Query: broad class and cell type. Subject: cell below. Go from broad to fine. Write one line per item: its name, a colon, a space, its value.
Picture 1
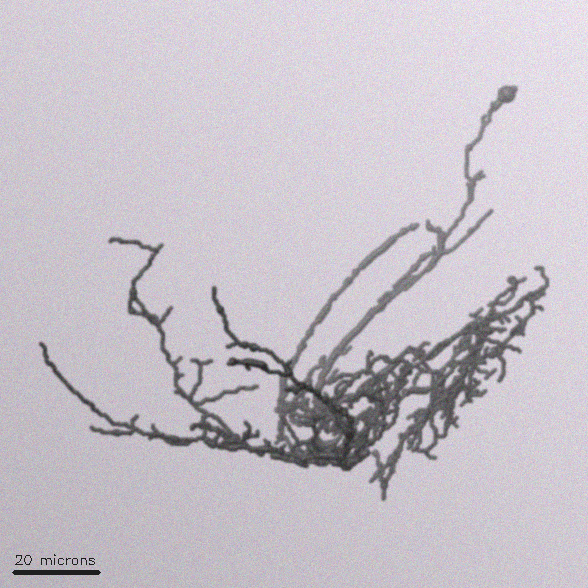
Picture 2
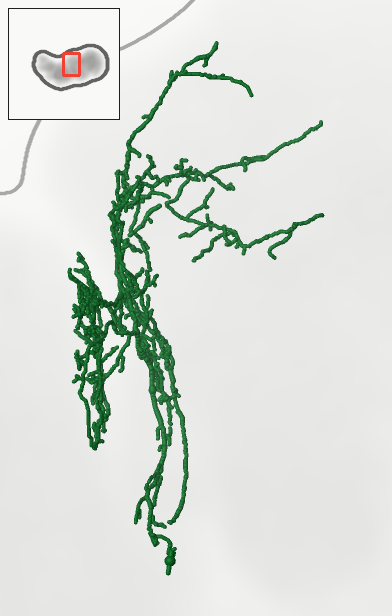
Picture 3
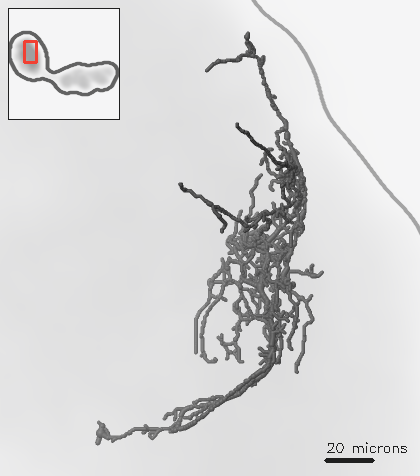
broad class: visual projection neuron
cell type: aMe8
